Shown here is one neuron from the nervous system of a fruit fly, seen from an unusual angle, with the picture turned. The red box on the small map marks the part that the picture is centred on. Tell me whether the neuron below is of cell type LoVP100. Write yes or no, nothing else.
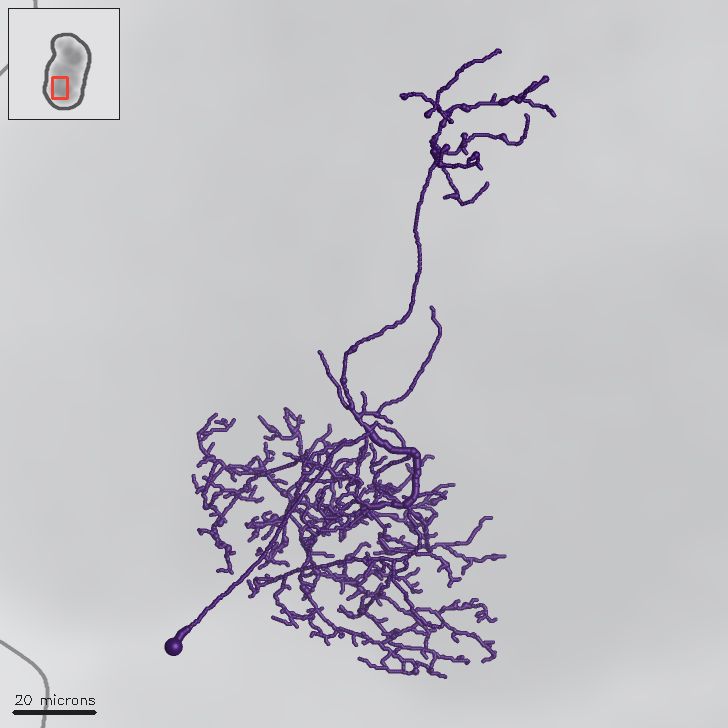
no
